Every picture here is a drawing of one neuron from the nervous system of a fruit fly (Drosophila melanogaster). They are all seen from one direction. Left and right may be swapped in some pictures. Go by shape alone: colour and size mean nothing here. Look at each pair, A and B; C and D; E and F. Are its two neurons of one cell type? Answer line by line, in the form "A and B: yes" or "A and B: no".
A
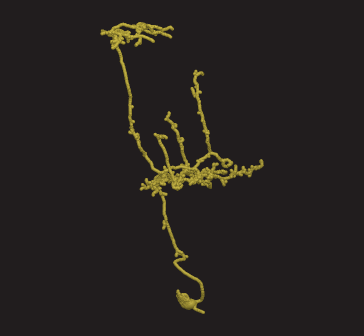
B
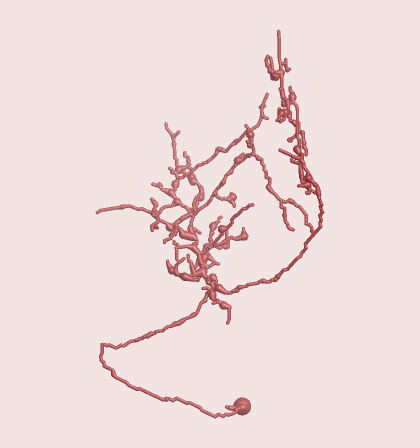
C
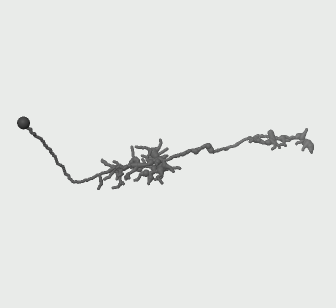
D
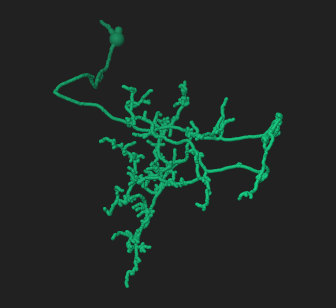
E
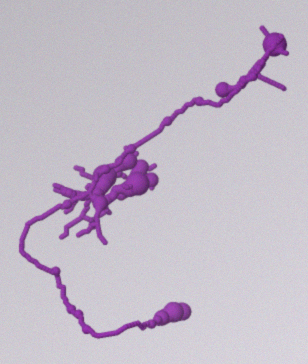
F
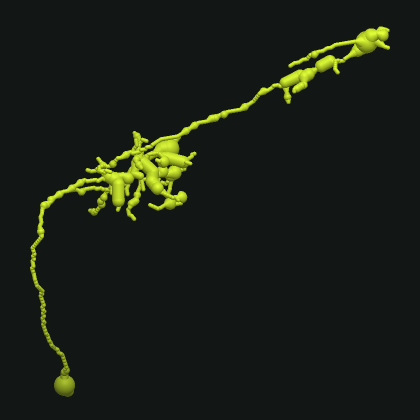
A and B: yes
C and D: no
E and F: yes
